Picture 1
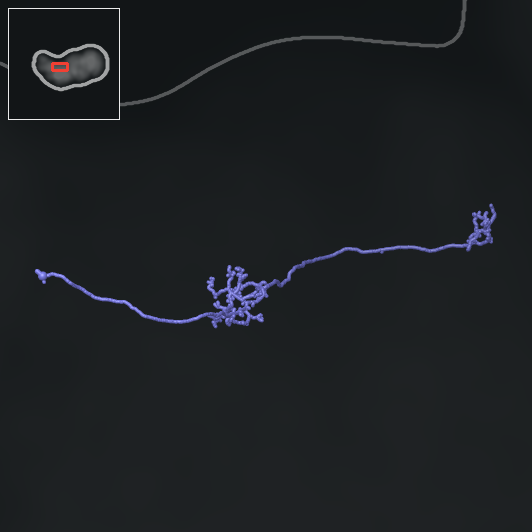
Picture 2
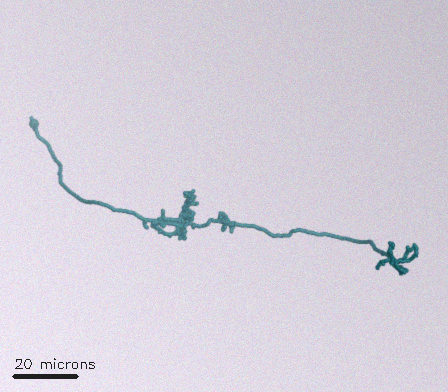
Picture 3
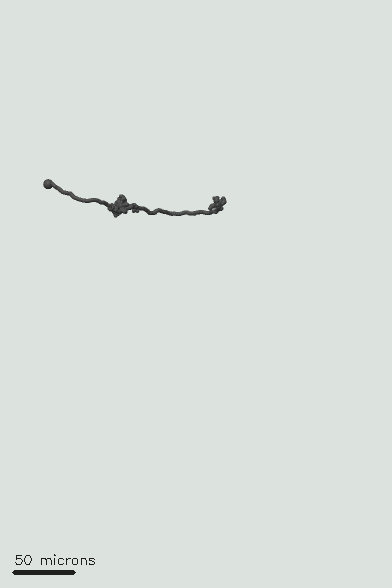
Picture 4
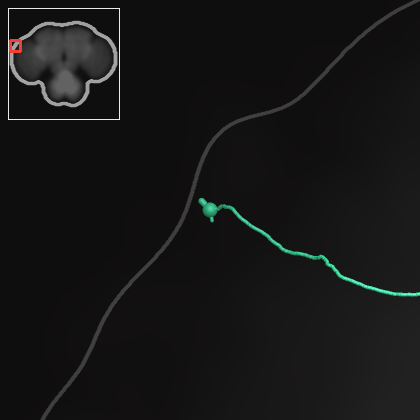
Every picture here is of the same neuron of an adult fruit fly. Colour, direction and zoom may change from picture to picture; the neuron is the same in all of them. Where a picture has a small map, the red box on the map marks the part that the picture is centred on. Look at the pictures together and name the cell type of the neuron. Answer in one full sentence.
This neuron is a member of the Tm5b cell type.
